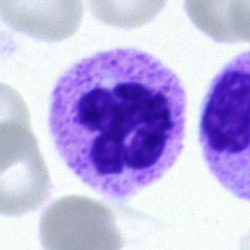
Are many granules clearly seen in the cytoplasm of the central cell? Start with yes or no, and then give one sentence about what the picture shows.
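Yes. Fine purple granules are scattered throughout the cytoplasm.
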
